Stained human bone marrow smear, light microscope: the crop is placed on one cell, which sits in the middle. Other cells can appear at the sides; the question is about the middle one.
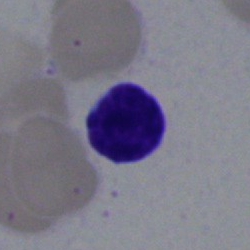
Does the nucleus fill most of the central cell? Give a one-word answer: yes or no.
Yes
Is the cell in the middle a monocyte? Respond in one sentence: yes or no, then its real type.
No, the cell in the middle is recognised as a lymphocyte rather than a monocyte.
